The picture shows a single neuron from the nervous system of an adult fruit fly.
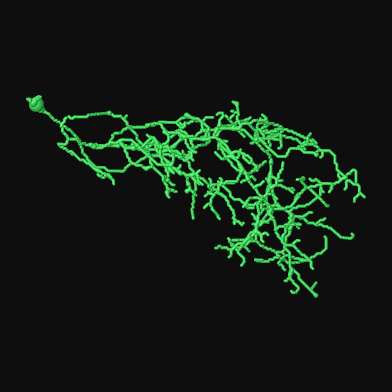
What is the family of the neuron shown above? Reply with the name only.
hemilineage SLPpm3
